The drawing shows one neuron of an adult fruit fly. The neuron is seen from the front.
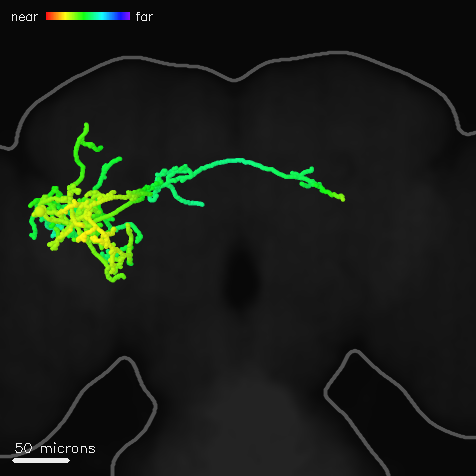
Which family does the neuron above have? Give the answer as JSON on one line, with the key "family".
{"family": "hemilineage VLPl2_medial"}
